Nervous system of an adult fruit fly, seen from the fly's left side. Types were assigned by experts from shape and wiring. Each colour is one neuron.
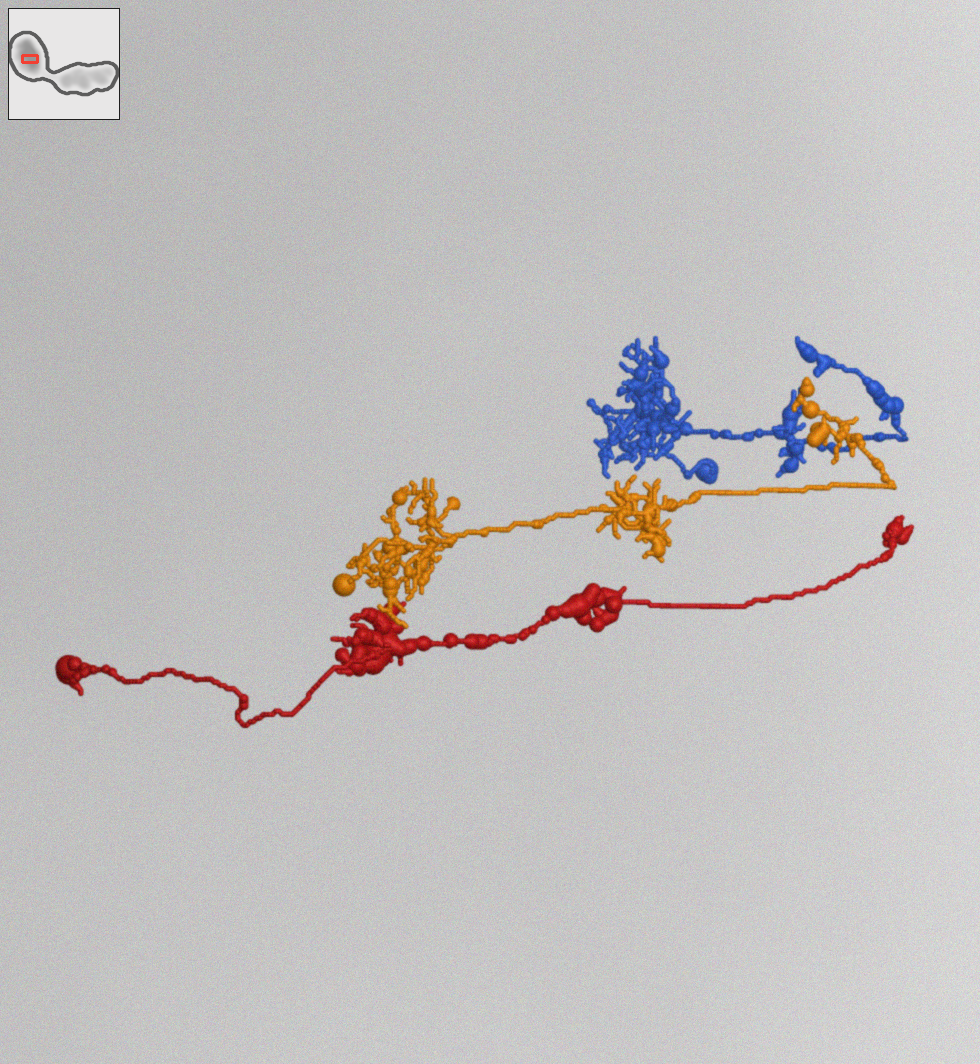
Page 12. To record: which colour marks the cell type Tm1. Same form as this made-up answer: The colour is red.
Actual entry: The colour is red.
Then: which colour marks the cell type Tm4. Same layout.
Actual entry: The colour is blue.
